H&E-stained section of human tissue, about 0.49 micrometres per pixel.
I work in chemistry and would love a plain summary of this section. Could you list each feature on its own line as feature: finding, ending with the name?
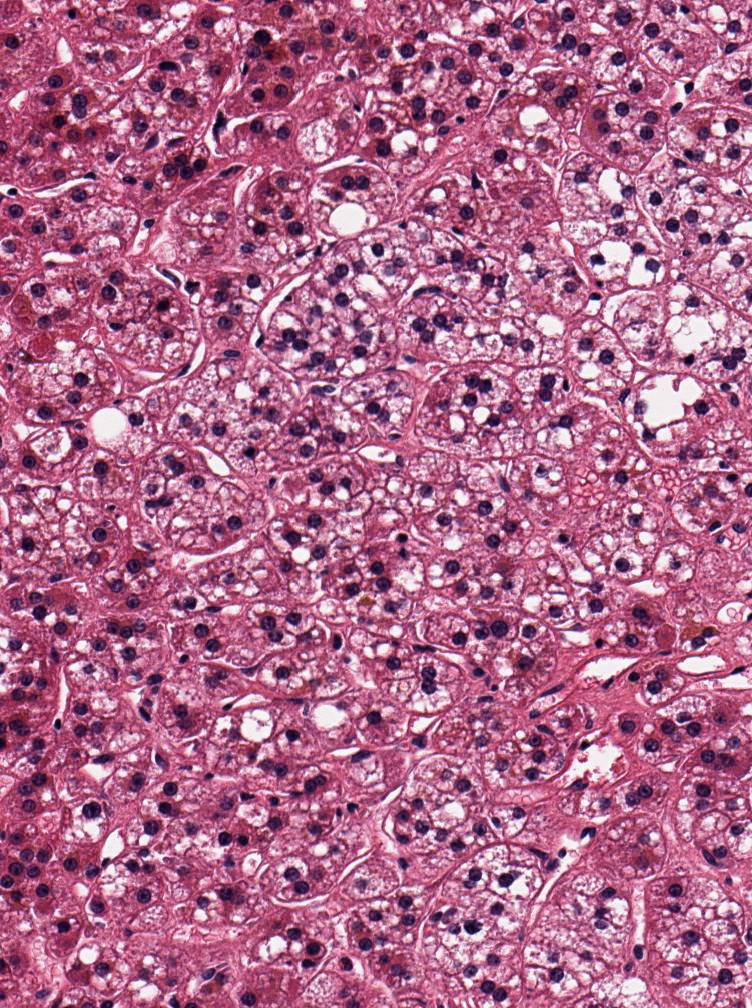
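Arrangement: polygonal cells in rounded nests throughout
Septa: thin and pink, outlining the nests
Cytoplasm: mostly pale and foamy, with many small clear vacuoles
Nuclei: round, dark, fairly uniform, central
Left-edge cells: denser, darker pink cytoplasm, fewer vacuoles, especially upper and lower left
Name: adrenal gland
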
